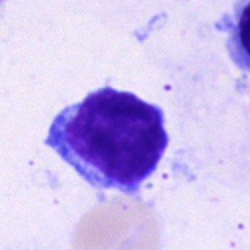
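Lymphocyte, the central cell in a stained human bone marrow smear. Its outline is irregular and somewhat angular rather than smoothly round. A single unlobed nucleus fills most of the cell, its chromatin dark purple and dense with only faint mottling. The cytoplasm forms a narrow rim, widest on the left side.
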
